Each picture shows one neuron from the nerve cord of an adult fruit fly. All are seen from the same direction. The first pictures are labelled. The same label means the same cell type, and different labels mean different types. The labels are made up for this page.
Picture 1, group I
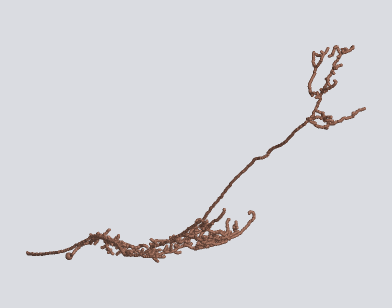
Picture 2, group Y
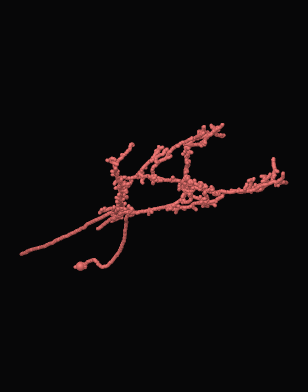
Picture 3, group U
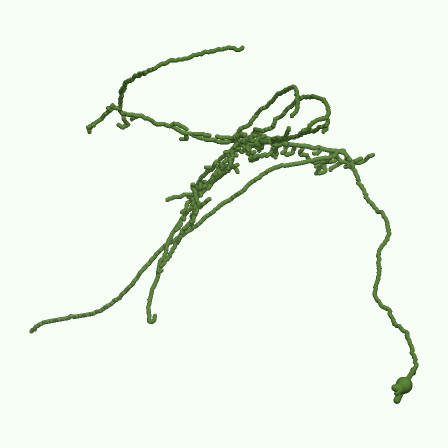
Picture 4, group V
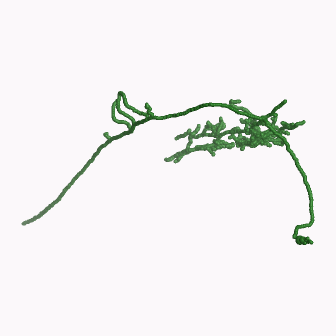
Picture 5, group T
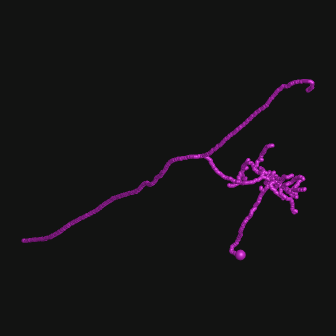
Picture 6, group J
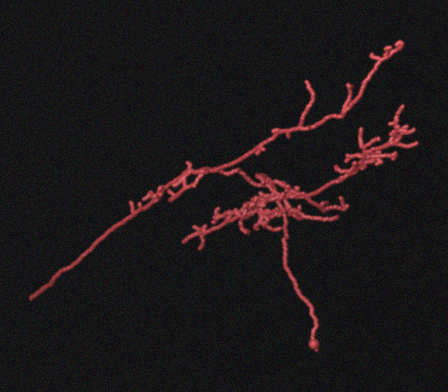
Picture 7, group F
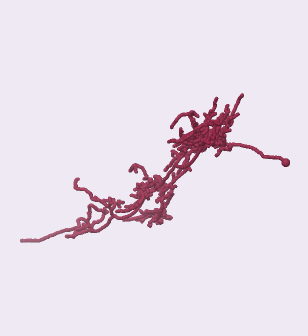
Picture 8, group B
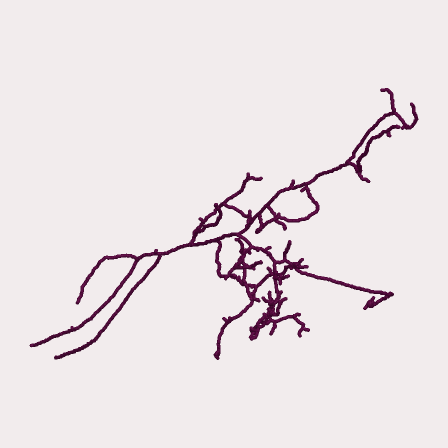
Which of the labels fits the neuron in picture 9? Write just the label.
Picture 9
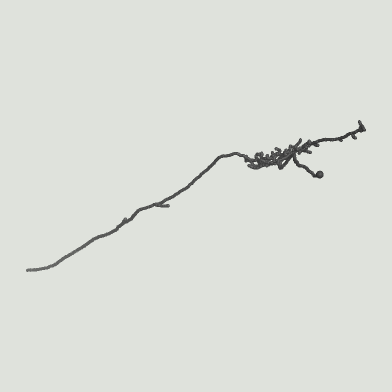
group T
